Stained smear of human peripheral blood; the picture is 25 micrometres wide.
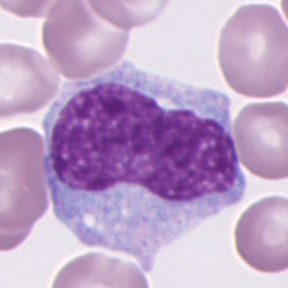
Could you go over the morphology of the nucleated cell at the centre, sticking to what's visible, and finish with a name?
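Here the nucleus is elongated from left to right and pinched in near its middle, rather like a bean. The cytoplasm around it is pale greyish blue, and its band is wider below the nucleus than above. Fine, faint pinkish-lilac granules are dusted through that cytoplasm. You are looking at a monocyte.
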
